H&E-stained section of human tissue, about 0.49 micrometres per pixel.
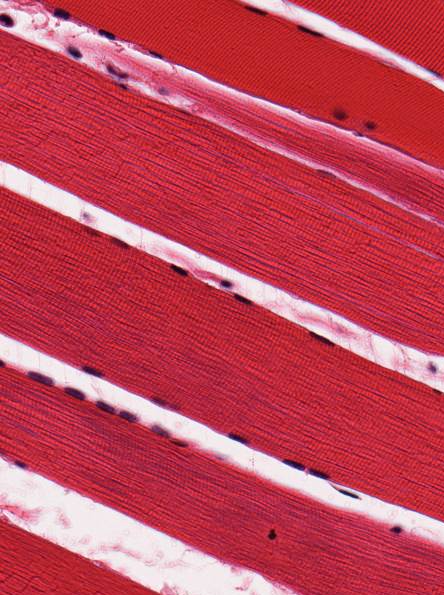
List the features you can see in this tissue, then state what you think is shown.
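First, orientation: long parallel fibres cross the whole field diagonally, from upper left to lower right. Second, shape: they are unbranched and hold a steady width throughout. Third, nuclei: these sit at the fibre edges, just under the surface. Fourth, staining: the cytoplasm is a deep, even eosin red. This is skeletal muscle.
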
